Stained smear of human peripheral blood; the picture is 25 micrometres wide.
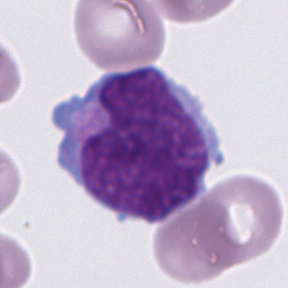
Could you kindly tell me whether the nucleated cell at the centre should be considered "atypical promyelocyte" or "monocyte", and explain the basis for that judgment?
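It is an atypical promyelocyte, not a monocyte.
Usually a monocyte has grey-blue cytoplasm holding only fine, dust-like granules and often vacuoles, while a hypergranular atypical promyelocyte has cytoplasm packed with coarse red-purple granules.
Look here: the cytoplasm is light blue and widest on the left side. A paler, pinkish area of cytoplasm lies in a notch on the nucleus's upper-left side. The nucleus, about 13 by 11 micrometres, fills about 70% of the cell's area.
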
